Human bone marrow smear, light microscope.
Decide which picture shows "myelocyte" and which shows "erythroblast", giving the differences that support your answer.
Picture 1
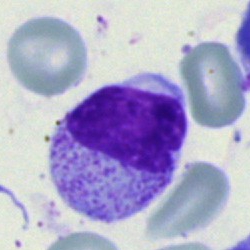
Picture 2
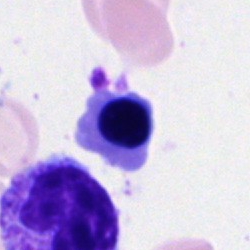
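Picture 1: myelocyte. Picture 2: erythroblast. Myelocyte: roughly round, smooth edge; single unlobed nucleus filling the upper half; no nucleoli.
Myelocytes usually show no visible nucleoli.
Lower-half cytoplasm pale lilac, with many purple granules; no vacuoles.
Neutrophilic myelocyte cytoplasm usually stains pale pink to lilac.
Erythroblast: outline irregular, with blunt knobby bulges, not smooth. Nucleus very dark, almost uniformly dense, no visible chromatin pattern; no nucleoli.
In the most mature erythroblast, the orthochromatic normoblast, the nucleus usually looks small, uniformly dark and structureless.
Cytoplasm without visible granules. Two small purple blobs on the top edge.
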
